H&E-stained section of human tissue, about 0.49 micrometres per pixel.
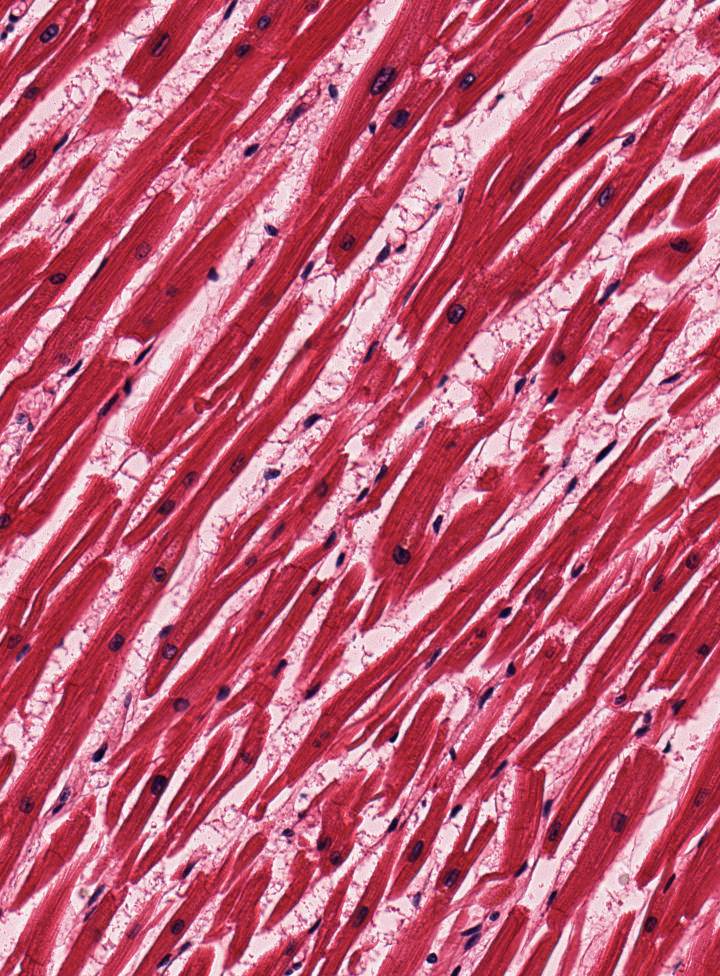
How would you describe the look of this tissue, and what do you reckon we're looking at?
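Muscle fibres parallel, running diagonally lower left to upper right across entire field. Fibres branch and join neighbours. Cytoplasm deep red with eosin. Small dark spindle-shaped nuclei scattered in spaces between fibres. Tissue: left ventricle of the heart.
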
